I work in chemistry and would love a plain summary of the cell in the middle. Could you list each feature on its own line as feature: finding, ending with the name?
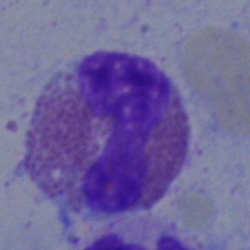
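Nucleus: a single broad curved band running from the top to the bottom of the cell.
Chromatin: dense, stained dark purple.
Cytoplasm: wider on the left of the nucleus than on the right.
Granules: reddish-pink, filling the cytoplasm.
Cell type: eosinophil.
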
